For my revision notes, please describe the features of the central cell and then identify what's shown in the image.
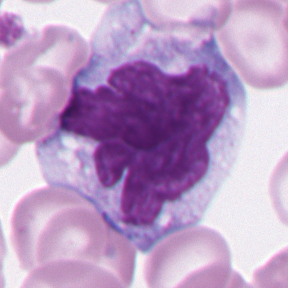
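The central cell has a deeply folded nucleus, with several finger-like lobes directed downward. Its cytoplasm is abundant and pale grey-blue, containing fine, dust-like pinkish-purple granules and a few scattered small clear spots. The name of this cell is monocyte.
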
